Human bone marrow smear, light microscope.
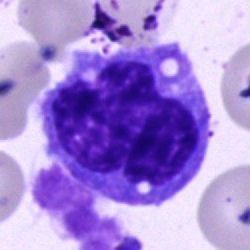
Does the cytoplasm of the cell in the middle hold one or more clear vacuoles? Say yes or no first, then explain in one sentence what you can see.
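Yes. Two clear round vacuoles lie in the cytoplasm, one at the upper right and one at the bottom.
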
